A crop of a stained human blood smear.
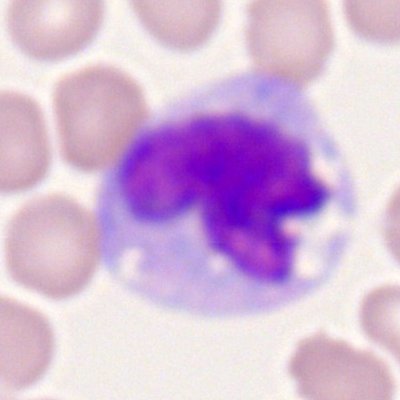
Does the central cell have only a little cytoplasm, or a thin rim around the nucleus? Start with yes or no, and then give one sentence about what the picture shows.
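No. The cytoplasm is abundant and pale greyish blue.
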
